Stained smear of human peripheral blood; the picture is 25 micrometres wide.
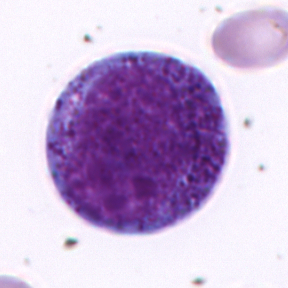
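Promyelocyte at the centre of a stained smear of human peripheral blood, seen under the light microscope. Its outline is round and smooth, with no projections or blebs standing out from the surface. Small dark purple granules are scattered over the cell and lie most crowded toward its edge.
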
